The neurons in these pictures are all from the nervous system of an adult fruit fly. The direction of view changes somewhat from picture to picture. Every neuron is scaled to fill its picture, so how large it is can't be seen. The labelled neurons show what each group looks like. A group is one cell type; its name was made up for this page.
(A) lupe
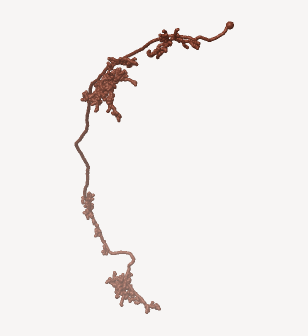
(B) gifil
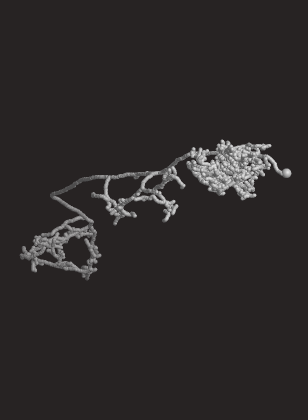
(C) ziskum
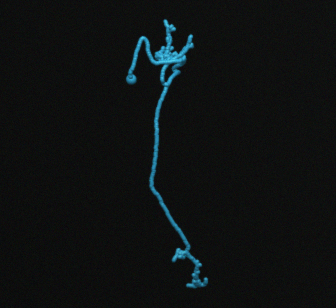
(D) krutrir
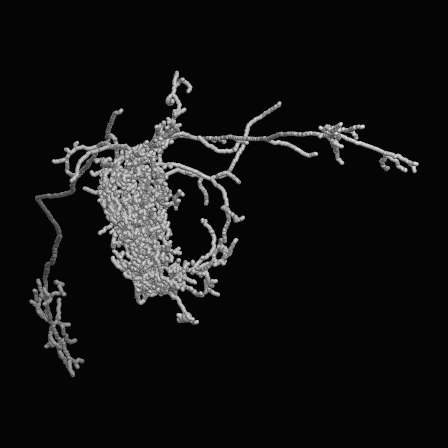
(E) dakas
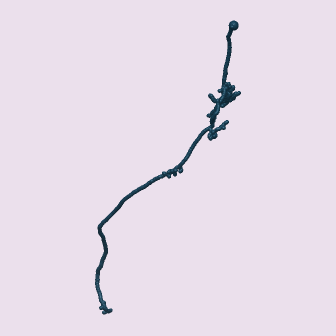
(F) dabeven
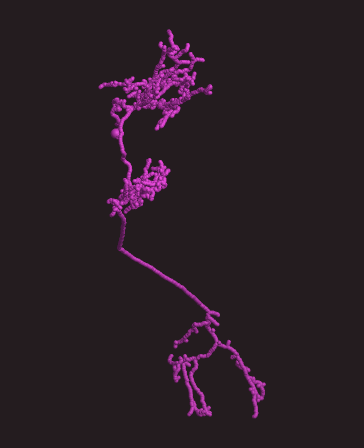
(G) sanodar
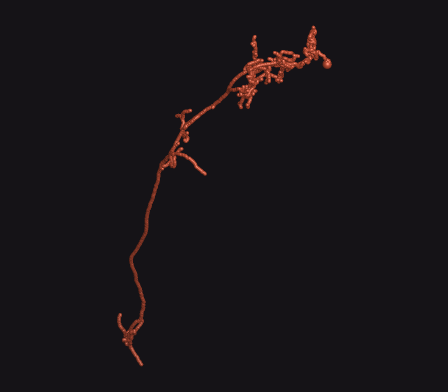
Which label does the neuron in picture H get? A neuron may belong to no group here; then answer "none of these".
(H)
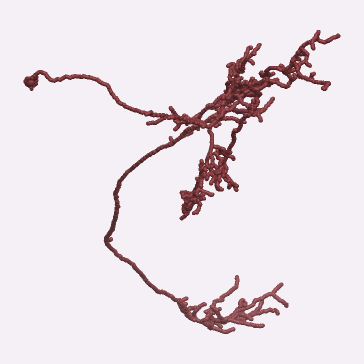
none of these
